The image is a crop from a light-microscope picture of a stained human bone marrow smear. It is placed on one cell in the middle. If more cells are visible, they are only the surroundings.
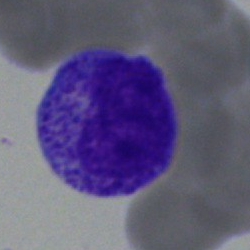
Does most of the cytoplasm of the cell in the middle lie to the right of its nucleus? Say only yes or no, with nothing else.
No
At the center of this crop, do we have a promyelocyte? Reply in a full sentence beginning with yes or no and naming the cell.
Yes, it is a promyelocyte that lies in the middle.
